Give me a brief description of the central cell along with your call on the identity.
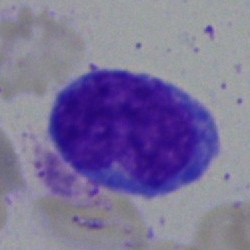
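Oval in shape, the cell has its long axis running from upper left to lower right. Most of it is filled by the nucleus, whose chromatin is dark purple and clumped into patches separated by paler spaces. No granules are present in the cytoplasm. This cell is a blast.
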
